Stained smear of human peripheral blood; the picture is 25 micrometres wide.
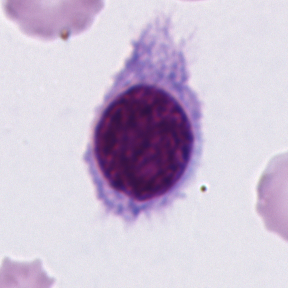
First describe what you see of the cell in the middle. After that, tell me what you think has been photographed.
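Notice the edge of this cell: it is ragged, with many fine hair-like projections. Most of the cytoplasm sits above the nucleus, and it is pale lavender-blue. The nucleus is round to oval, with a smooth outline and no indentation. It measures about 10 by 9 micrometres and fills about 60% of the cell's area. This is a hairy cell.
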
